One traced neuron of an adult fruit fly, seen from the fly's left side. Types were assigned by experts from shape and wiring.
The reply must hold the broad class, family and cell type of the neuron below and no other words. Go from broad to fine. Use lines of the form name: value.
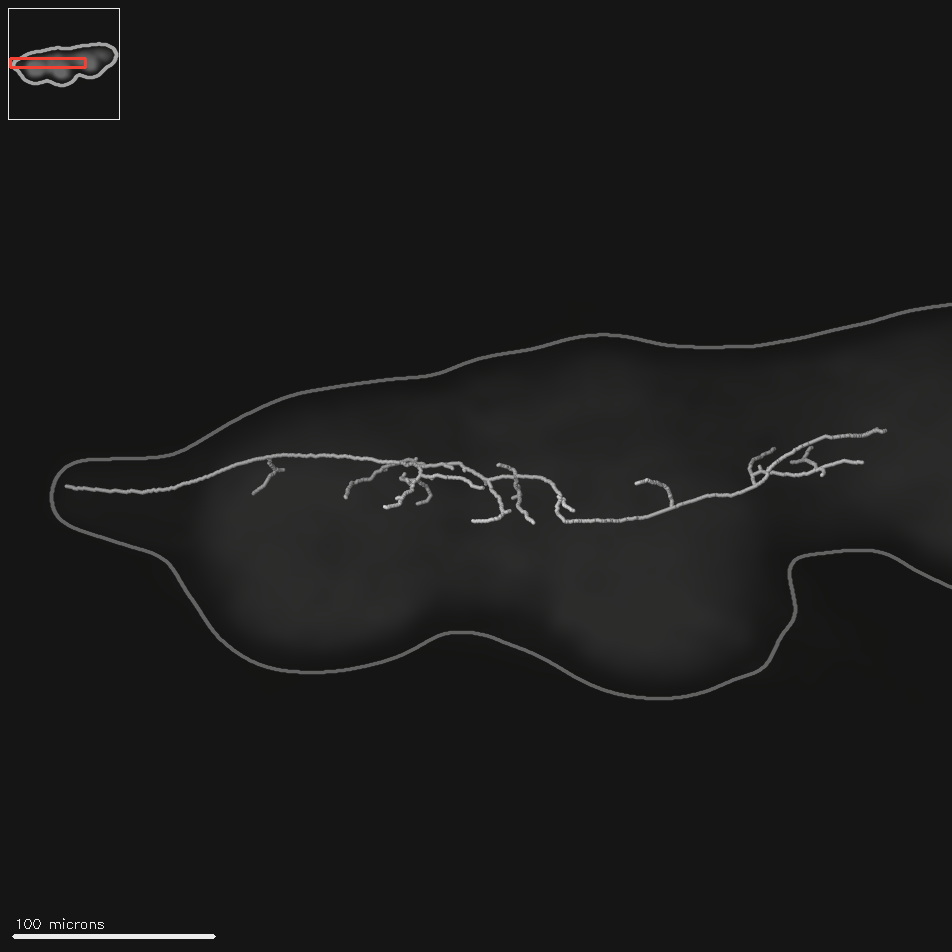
broad class: descending neuron
family: DNpe
cell type: DNpe028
